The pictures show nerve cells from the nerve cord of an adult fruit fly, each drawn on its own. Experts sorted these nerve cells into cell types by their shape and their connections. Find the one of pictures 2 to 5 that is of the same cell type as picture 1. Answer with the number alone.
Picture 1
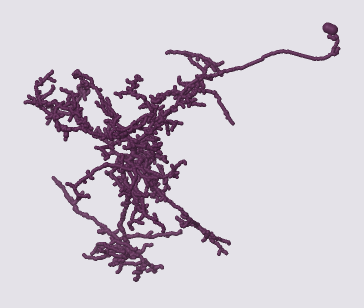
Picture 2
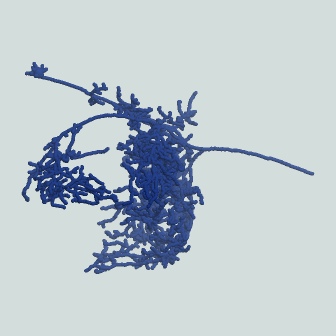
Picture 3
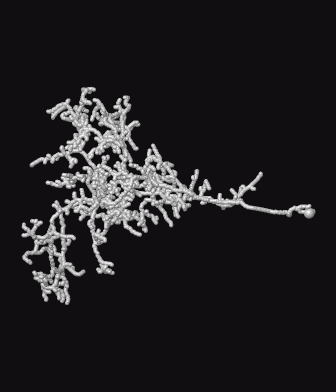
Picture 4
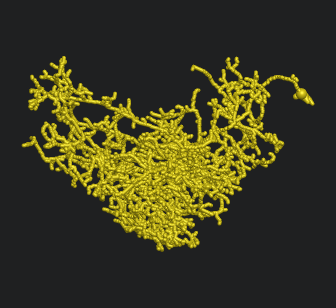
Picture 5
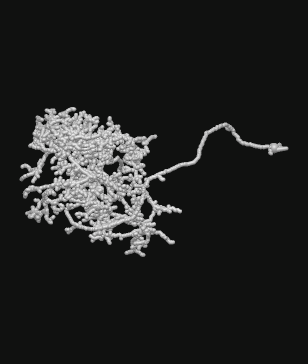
3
